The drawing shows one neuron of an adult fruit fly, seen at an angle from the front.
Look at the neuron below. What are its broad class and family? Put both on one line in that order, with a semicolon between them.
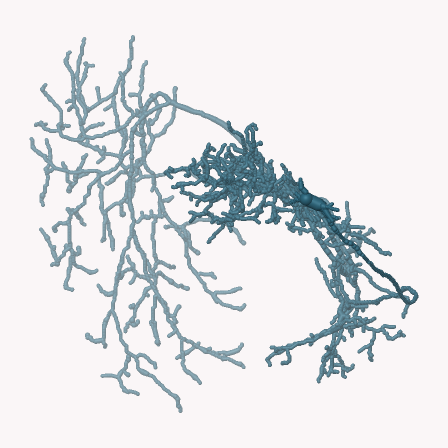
visual centrifugal neuron; LoVC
